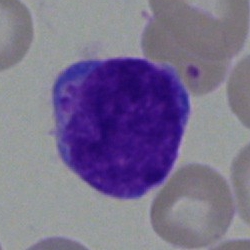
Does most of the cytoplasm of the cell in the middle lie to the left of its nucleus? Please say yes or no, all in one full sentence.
Yes, toward the right of the cell is where its nucleus lies.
